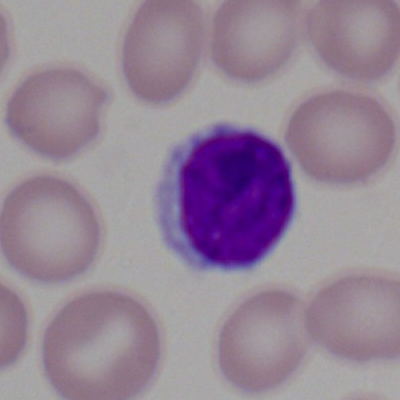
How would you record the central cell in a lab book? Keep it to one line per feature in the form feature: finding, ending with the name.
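Chromatin: dense, dark purple, clumped
Cytoplasm: scant rim of pale blue
Cytoplasm shape: widest on the left, forming a crescent
Outer edge: slightly uneven on the left side
Name: lymphocyte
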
